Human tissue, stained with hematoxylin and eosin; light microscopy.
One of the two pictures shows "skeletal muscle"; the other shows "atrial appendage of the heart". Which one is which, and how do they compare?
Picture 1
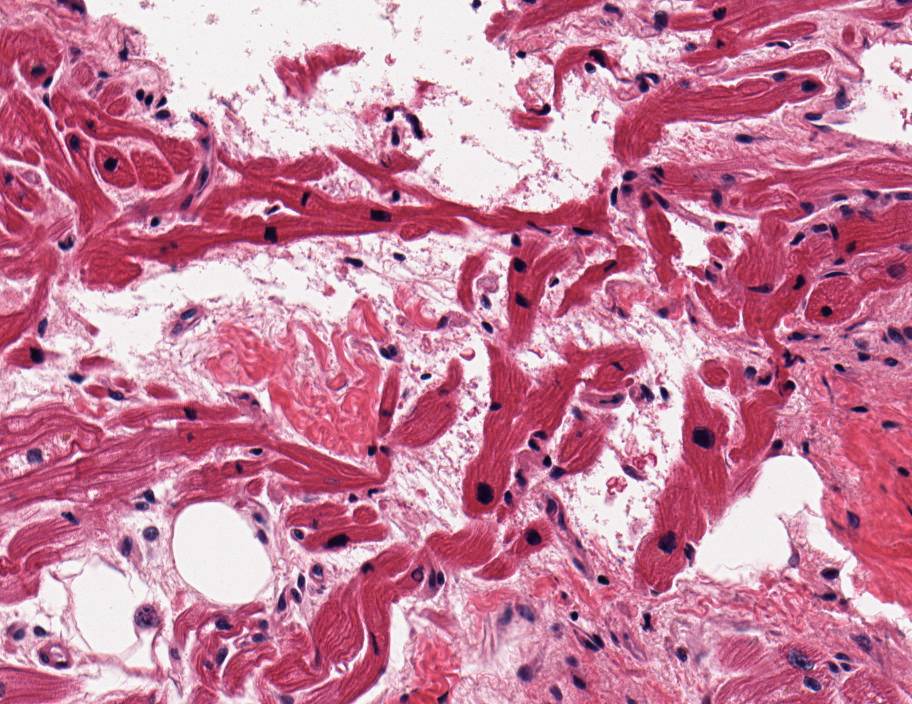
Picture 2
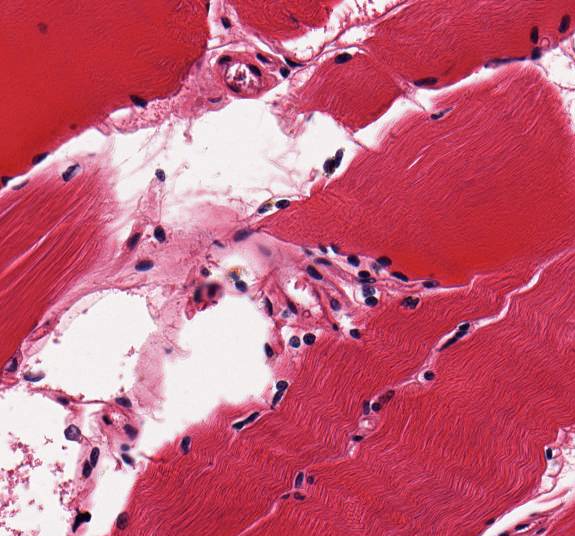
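Identification: picture 1 is the atrial appendage of the heart; picture 2 is skeletal muscle. Branching: in picture 1 the muscle fibres branch and run in many directions across the field. Nuclei: several in picture 1, mainly centre and right, are enlarged, dark and blocky; those in picture 2 are flattened, dark, elongated and at the fibre edges rather than the centres. Cytoplasm: the muscle cells of picture 1 are deeply eosinophilic with fine lengthwise fibrils. Connective tissue: loose, pale pink tissue with scattered spindle nuclei lies between bundles in the centre of picture 1 and between fibres, mostly centre and left, in picture 2.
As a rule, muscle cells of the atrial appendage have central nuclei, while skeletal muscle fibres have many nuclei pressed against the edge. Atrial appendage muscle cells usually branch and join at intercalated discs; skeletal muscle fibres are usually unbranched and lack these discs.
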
